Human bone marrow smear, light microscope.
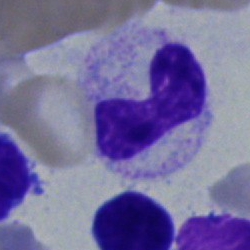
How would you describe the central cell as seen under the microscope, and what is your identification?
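Description: the nucleus is curved like a kidney, its indentation facing the upper left. Its chromatin is dark purple and fairly condensed, and no nucleoli are visible. No vacuoles are present in the cytoplasm. Name: band neutrophil.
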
